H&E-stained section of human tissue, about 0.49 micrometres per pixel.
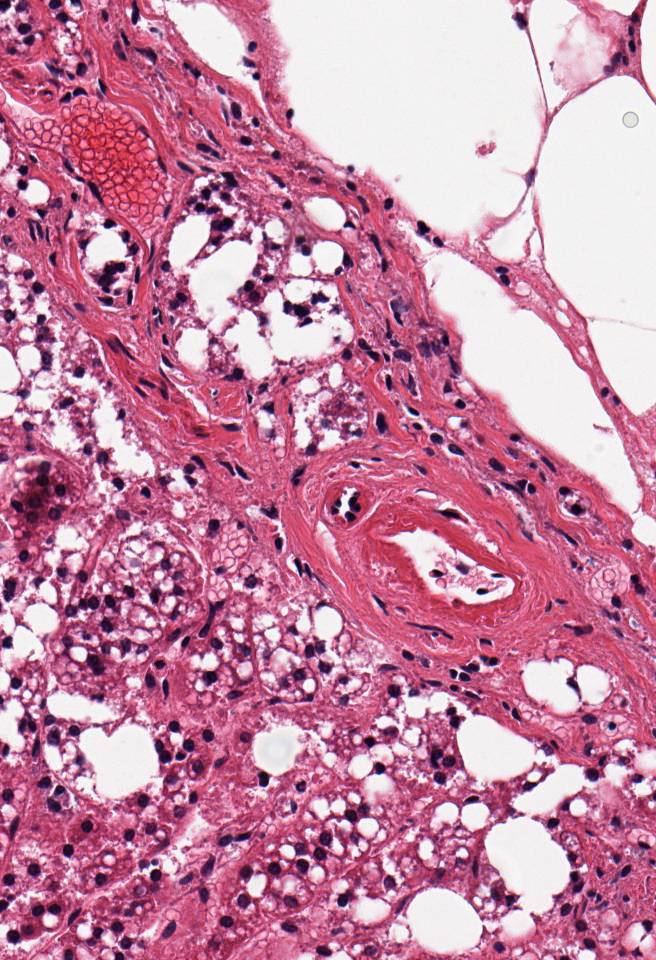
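Adrenal gland. Large empty adipocytes divided by thin septa occupy the upper right; cells with pale, finely vacuolated cytoplasm and small round dark nuclei fill the lower left. A diagonal band of wavy pink collagen fibres, running upper left toward lower right with scattered spindle-shaped nuclei, separates them.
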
